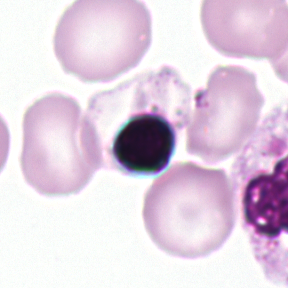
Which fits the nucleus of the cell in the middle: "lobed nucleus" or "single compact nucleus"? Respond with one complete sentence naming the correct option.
Round, oval or kidney-shaped, the nucleus of this cell is one compact undivided mass.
